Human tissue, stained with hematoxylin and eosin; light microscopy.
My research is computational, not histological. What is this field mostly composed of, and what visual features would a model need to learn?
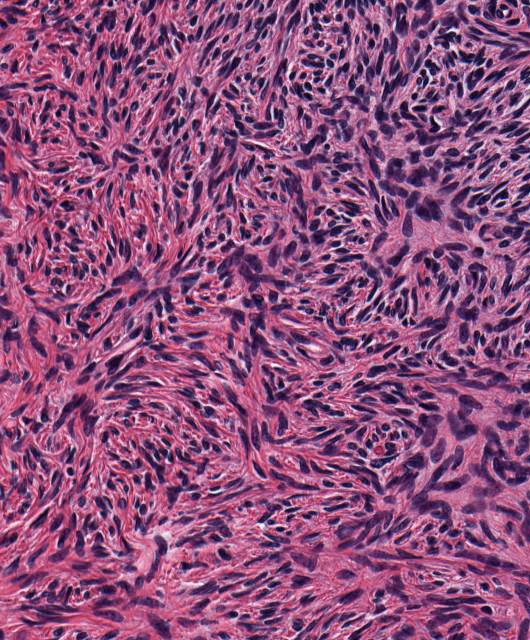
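What you have here is ovarian cortex. Notice how spindle cells fill the whole field in short interlacing fascicles, swirling into whorls in places.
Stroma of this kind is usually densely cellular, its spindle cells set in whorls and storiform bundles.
Most nuclei are elongated and dark, often tapered or wavy. Cell borders are indistinct; the cytoplasm merges into a pink, fibrillary, collagen-like background.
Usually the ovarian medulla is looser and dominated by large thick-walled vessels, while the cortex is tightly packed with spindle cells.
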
